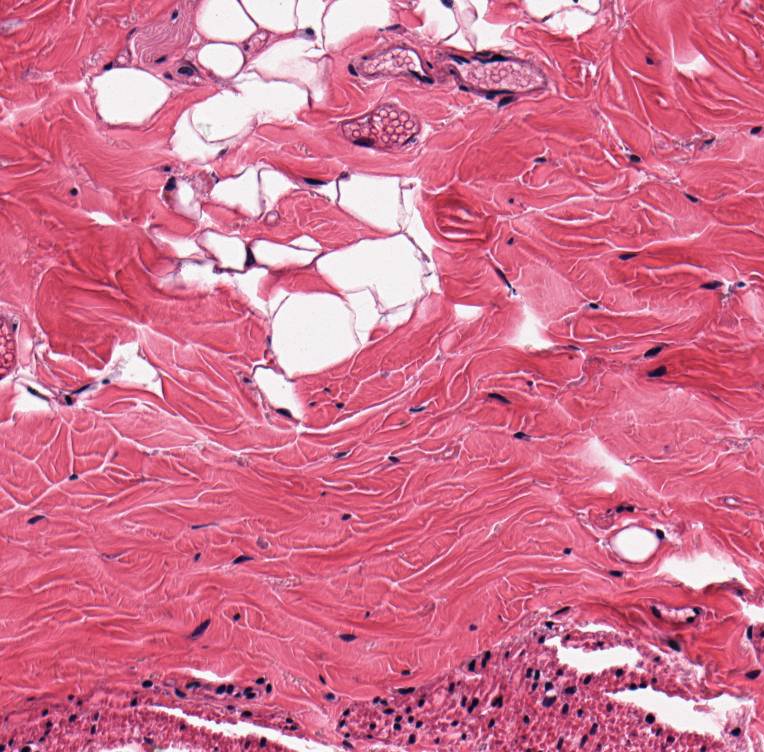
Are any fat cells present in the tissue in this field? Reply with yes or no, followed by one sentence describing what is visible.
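Yes. A cluster of empty-looking adipocytes lies in the upper left and centre of the field.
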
